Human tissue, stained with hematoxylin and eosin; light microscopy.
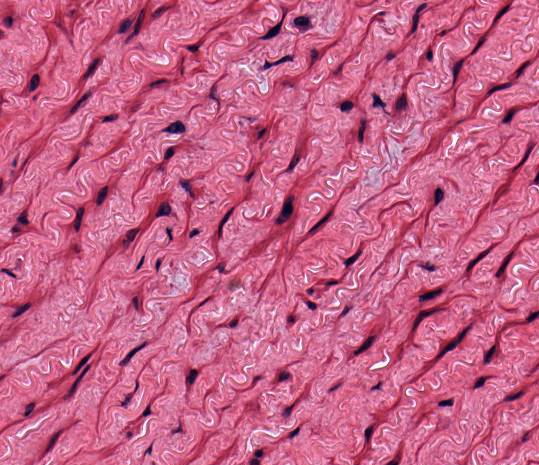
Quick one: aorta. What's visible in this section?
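Parallel bands of fibres fill the entire field, running diagonally from lower left to upper right. The fibres are wavy and crimped throughout. Dark, elongated nuclei lie between the fibres, aligned parallel to them. These nuclei are sparse and widely spaced among the abundant fibres.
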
